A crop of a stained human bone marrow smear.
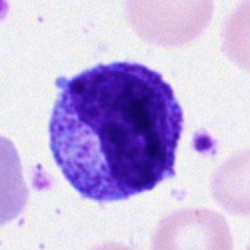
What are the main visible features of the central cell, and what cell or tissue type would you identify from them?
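The nucleus occupies most of the cell and lies toward the upper right. Its chromatin stains dark purple, with coarse, denser patches. The cytoplasm has a pale blue background colour, and a small pale blue bleb projects from the upper left edge of the cell. The cell is a metamyelocyte.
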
